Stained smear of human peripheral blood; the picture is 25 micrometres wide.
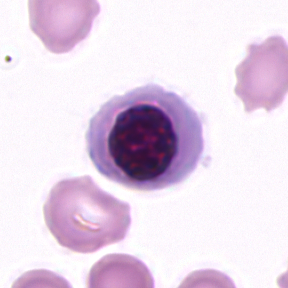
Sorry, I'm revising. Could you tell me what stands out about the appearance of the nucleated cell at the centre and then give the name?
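Roughly round in outline, the cell has a faintly uneven edge along the top. It measures about 10 micrometres across, about 1.25 times the width of a whole red cell in view. The nucleus is round in outline, about 6 micrometres across, and fills about 40% of the cell's area. Its chromatin is dark purple and coarsely clumped. The cytoplasm is pale lilac-blue, with the rim narrowest below the nucleus. The cell is a normoblast.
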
